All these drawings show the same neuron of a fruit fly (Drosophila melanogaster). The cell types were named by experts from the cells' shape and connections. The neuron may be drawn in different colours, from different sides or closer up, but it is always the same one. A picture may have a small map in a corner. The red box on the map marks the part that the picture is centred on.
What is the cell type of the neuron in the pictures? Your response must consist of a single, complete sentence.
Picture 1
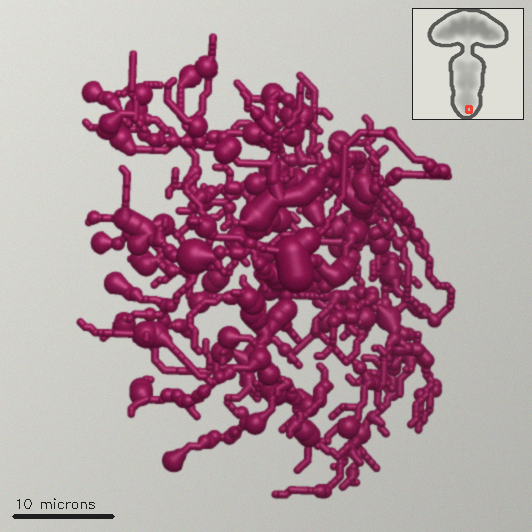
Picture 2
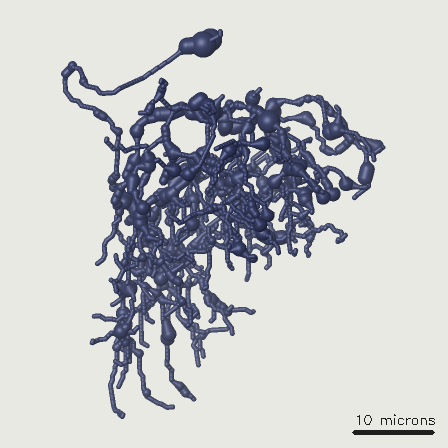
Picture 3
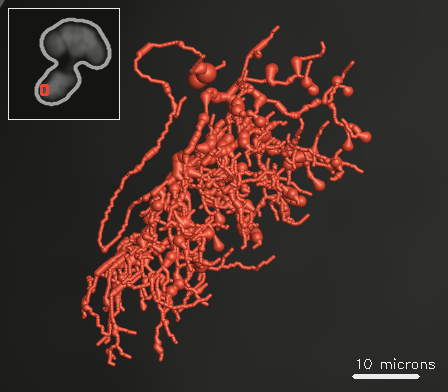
So far as cell type goes, this neuron is INXXX403.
